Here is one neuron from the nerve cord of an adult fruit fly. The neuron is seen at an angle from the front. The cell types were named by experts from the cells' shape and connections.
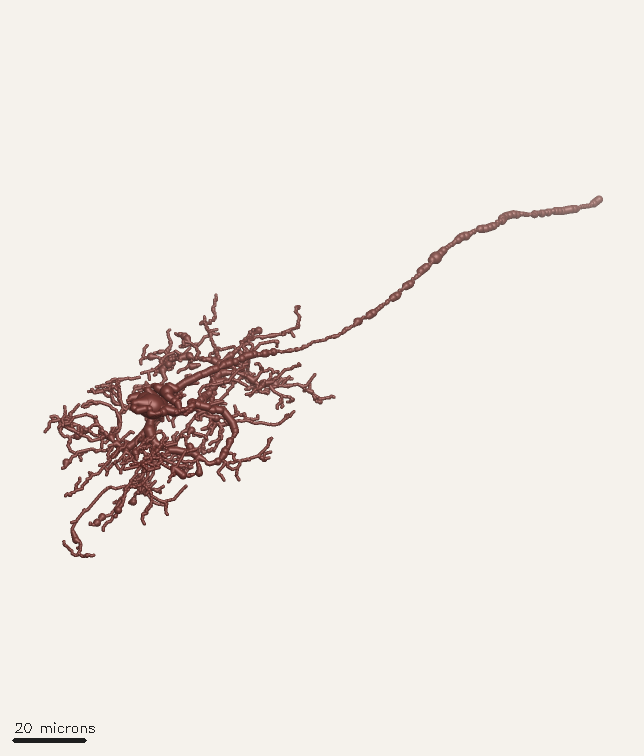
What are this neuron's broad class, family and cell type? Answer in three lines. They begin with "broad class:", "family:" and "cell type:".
broad class: motor neuron of the nerve cord
family: MNad
cell type: MNad56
